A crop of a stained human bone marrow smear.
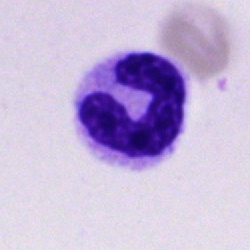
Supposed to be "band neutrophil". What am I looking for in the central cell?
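Fits band neutrophil: nucleus a thick curved band, horseshoe-shaped, not divided into separate lobes.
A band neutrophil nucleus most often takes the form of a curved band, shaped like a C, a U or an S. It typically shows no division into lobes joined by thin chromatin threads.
Chromatin here dark purple, coarsely clumped.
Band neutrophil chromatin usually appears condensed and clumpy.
Nuclear opening faces the upper left, pale cytoplasm filling the gap; cytoplasm moderate in amount, pale lilac. Nothing seen runs against the name.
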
